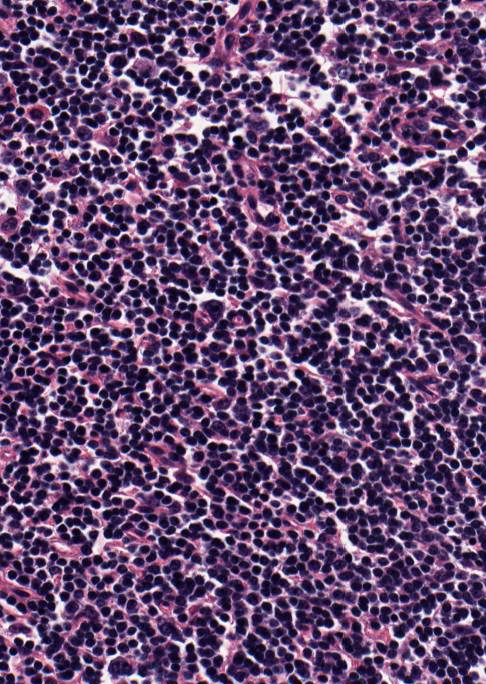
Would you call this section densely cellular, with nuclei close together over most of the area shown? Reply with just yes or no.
Yes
